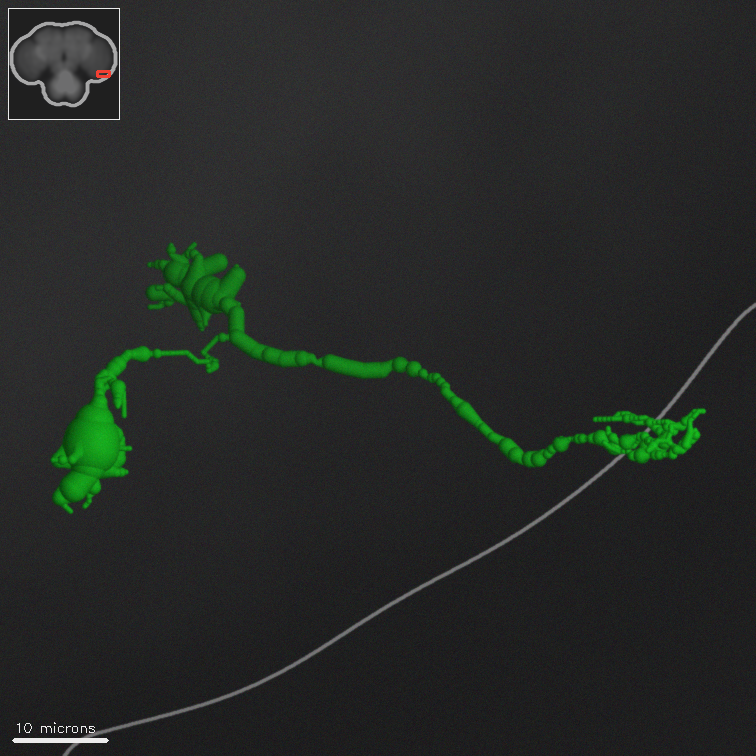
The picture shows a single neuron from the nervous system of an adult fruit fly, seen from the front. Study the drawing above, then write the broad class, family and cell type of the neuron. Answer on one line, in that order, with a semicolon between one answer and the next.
optic-lobe intrinsic neuron; T; T1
